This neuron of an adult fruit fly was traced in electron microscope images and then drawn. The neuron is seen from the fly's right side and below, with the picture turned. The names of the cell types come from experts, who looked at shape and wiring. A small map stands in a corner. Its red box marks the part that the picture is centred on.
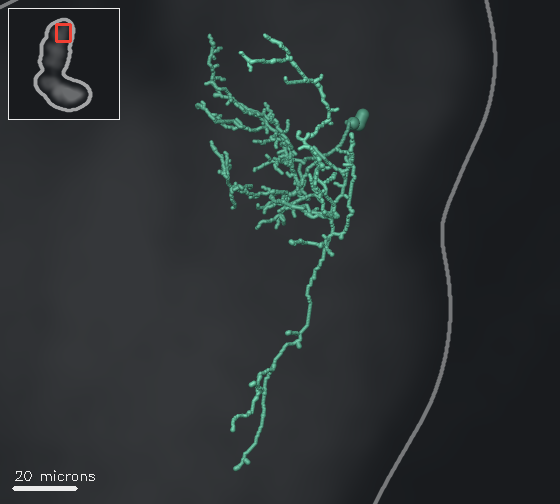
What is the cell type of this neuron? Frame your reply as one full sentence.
It is as INXXX406 that this neuron is typed.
